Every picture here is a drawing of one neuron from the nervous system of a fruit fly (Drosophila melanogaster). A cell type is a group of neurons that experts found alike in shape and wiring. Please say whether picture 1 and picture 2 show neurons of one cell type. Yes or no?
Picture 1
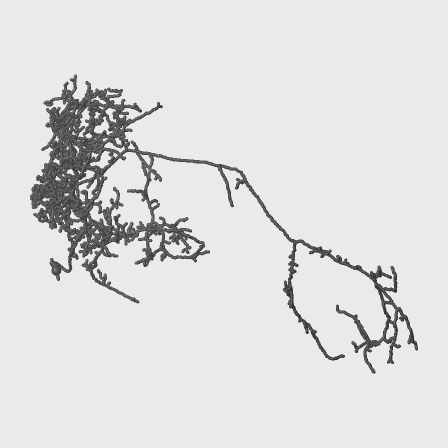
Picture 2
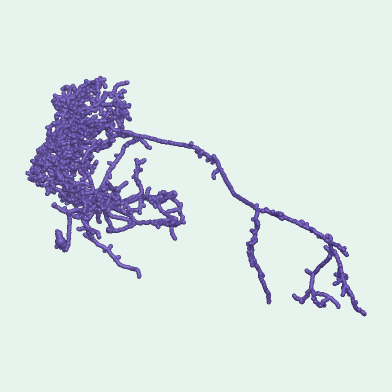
yes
